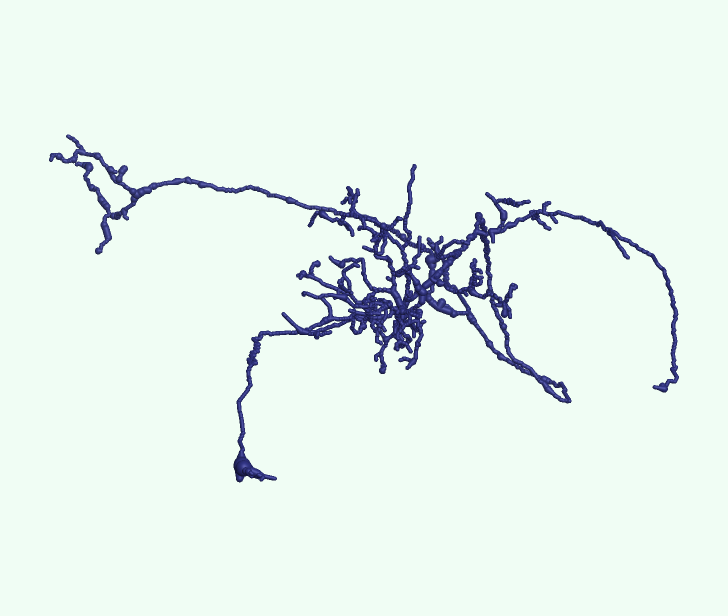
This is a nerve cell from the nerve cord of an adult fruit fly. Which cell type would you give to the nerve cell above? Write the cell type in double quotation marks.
"IN14B012"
